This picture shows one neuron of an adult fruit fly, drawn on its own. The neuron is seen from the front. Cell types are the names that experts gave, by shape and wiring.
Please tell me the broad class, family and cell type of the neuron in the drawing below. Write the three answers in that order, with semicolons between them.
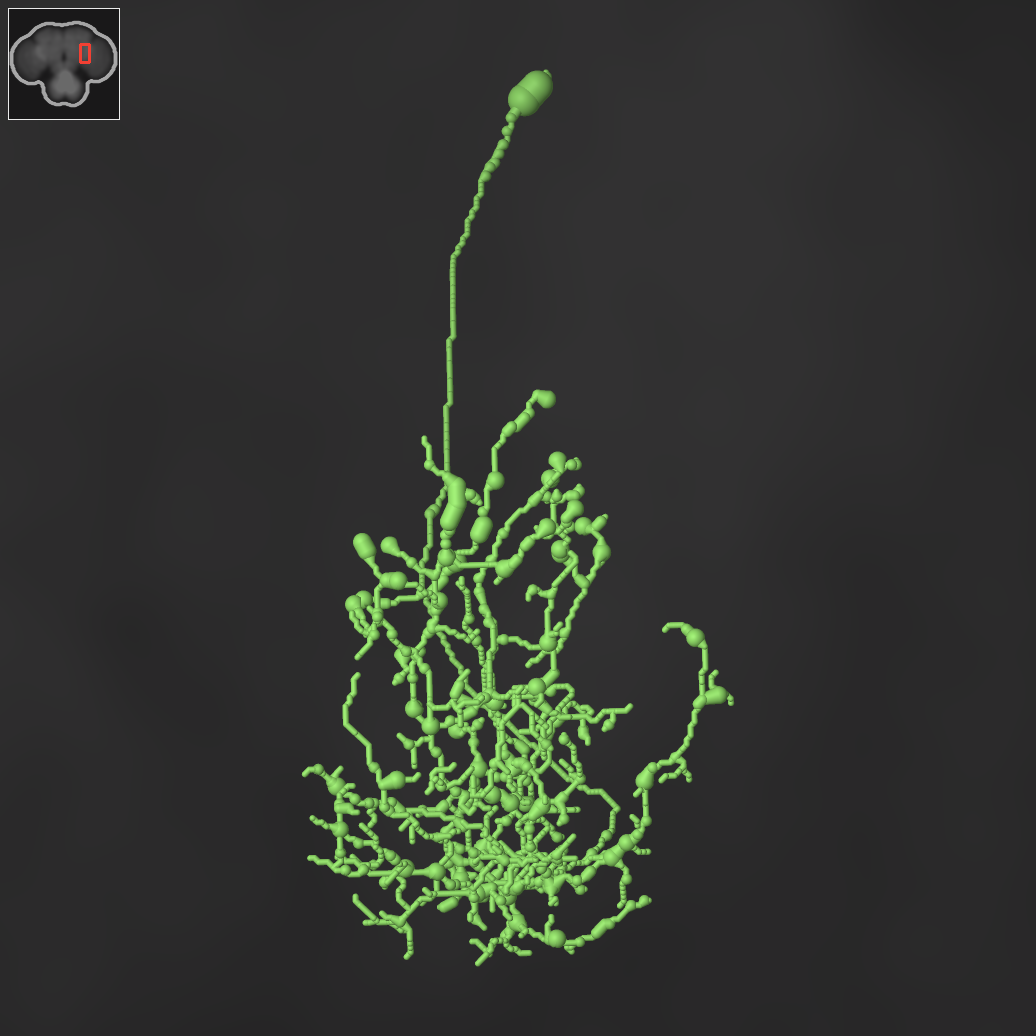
central-brain intrinsic neuron; hemilineage VLPp1; AVLP550_a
